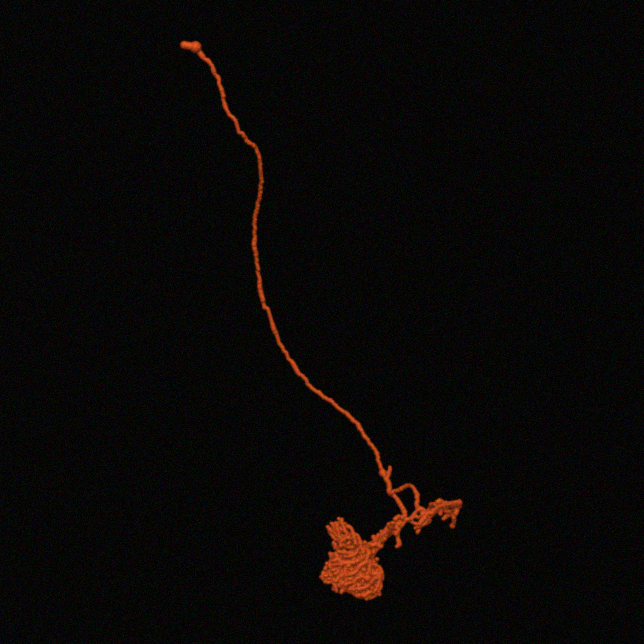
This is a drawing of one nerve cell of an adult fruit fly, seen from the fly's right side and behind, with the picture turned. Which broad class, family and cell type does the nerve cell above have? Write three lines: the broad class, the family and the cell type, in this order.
central-brain intrinsic neuron
hemilineage FLAa2
MBON14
